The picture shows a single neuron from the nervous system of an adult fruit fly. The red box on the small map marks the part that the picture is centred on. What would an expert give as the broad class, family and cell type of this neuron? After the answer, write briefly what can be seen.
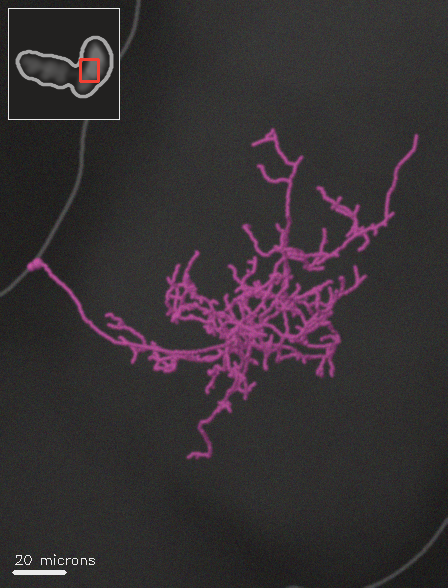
It is a central-brain intrinsic neuron. Its family is hemilineage LB0. The cell type is GNG602. It lies in the brain. By the scale bar it is about 150 microns wide in this view. Dozens of branch ends can be seen.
